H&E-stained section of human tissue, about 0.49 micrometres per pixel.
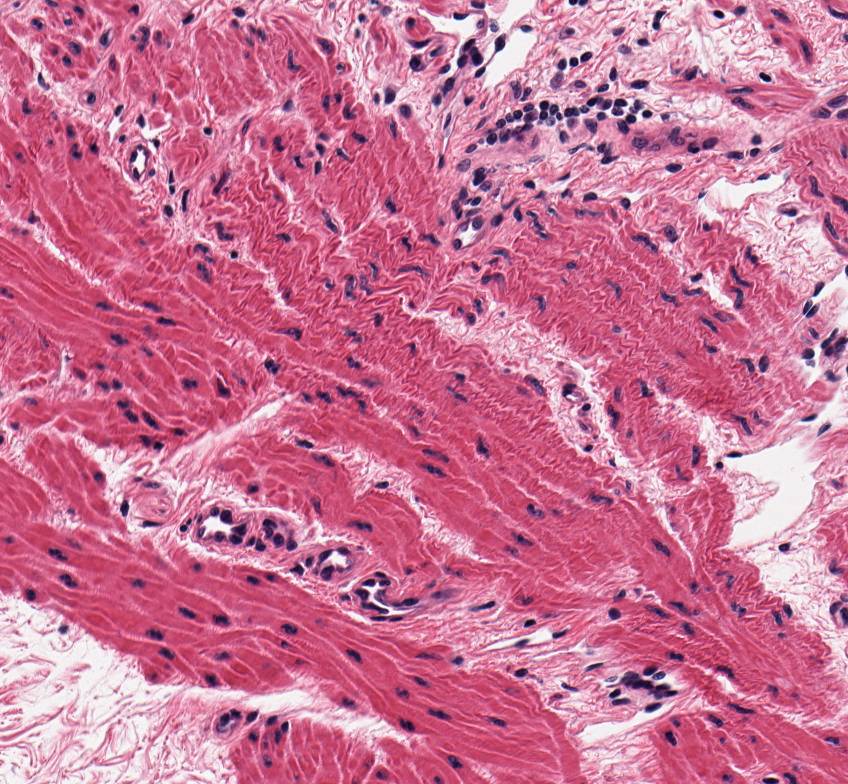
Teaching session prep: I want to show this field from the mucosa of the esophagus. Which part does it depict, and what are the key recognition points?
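It's smooth muscle. Pink muscle bundles cross most of the field diagonally, upper left to lower right, with elongated dark nuclei lined up along the fibres.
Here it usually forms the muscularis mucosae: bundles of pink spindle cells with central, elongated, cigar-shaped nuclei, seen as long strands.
Between bundles, connective tissue holds small thin-walled vessels, one just below centre, plus a small cluster of round dark nuclei near the top right.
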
